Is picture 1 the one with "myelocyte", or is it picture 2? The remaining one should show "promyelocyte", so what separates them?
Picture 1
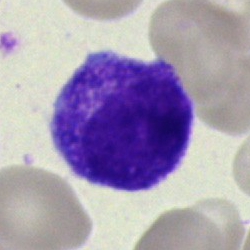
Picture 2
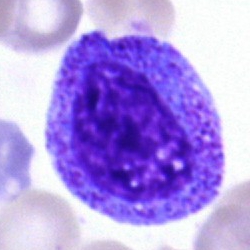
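Quick answer: the myelocyte is in picture 1 and the promyelocyte in picture 2. The myelocyte is roughly round, its margin slightly uneven and fuzzy, and no nucleoli are clearly visible in it.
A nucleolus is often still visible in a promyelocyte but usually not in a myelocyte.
The promyelocyte has a rim of bluish-purple cytoplasm surrounding the nucleus on all sides.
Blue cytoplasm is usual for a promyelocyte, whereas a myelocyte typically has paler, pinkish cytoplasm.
In the promyelocyte, granules also lie over the nucleus, and the chromatin looks clumped, with darker patches.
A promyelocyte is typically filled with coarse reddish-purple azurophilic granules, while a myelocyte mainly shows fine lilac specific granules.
No vacuoles are seen in the myelocyte. Both sit among pale red cells: grey ones around the myelocyte without overlapping it, and ones without nuclei around the promyelocyte.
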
